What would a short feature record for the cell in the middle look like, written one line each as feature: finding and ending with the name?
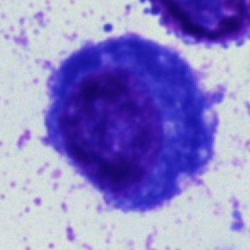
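Edge: fuzzy and irregular, small bumps along it
Cytoplasm colour: deep blue
Rim: broad, widest on the upper right side of the nucleus
Pale spots: a few small ones, in the cytoplasm on the right
Name: plasma cell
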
